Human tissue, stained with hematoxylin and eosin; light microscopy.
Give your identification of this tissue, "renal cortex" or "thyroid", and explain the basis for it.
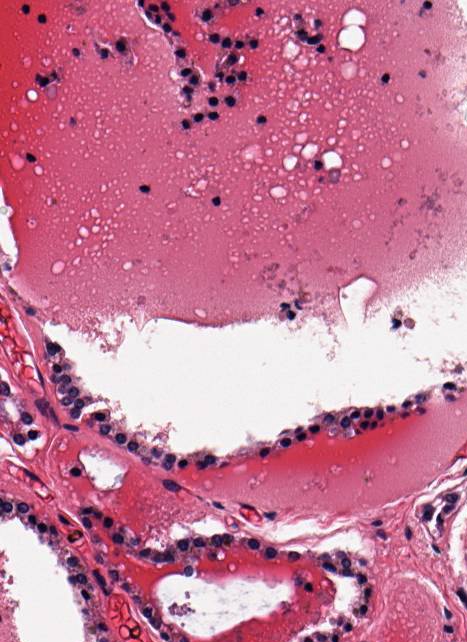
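This is thyroid. Looking closer, one large follicle fills the upper two-thirds, and smaller ones crowd the bottom. A single layer of low cuboidal to flattened epithelial cells lines each, with small, round, darkly stained nuclei. Only thin stroma lies between them, and there is no fat.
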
